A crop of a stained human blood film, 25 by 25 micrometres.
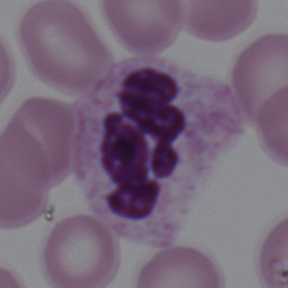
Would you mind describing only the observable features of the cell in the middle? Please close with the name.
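Here the nucleus is divided into at least four separate lobes, joined by narrow connections. Its chromatin is dark purple and coarsely clumped. The cytoplasm is abundant and pale pinkish-lilac, with fine pinkish-violet granules scattered through it. The cell is a segmented neutrophil.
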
